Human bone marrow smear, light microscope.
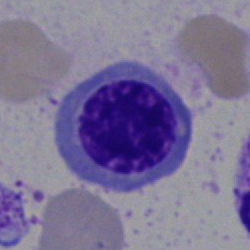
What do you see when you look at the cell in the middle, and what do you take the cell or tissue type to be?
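You can see it's round, with a smooth outline. The chromatin is coarse and clumped, and there's a moderate rim of blue cytoplasm going all the way around the nucleus. So that one's an erythroblast.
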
